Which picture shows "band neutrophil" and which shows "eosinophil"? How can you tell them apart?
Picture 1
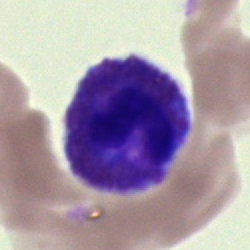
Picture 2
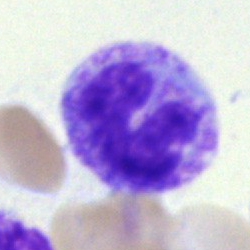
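Picture 1 shows an eosinophil; picture 2 shows a band neutrophil. In picture 1 the round cell has a slightly bumpy edge and dense dark purple chromatin, with no distinct pale rim of cytoplasm around the nucleus. In picture 2 the cell is round, its bent nucleus has a pale cleft running in from the upper right, and fine purple granules lie scattered in pale lilac cytoplasm.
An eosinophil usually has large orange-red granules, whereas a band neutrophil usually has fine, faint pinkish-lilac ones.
The granules in picture 2 are fine, as is usual for a band neutrophil.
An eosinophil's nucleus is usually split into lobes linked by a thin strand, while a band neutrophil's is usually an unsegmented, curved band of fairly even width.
The bent nucleus in picture 2 matches that curved band.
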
